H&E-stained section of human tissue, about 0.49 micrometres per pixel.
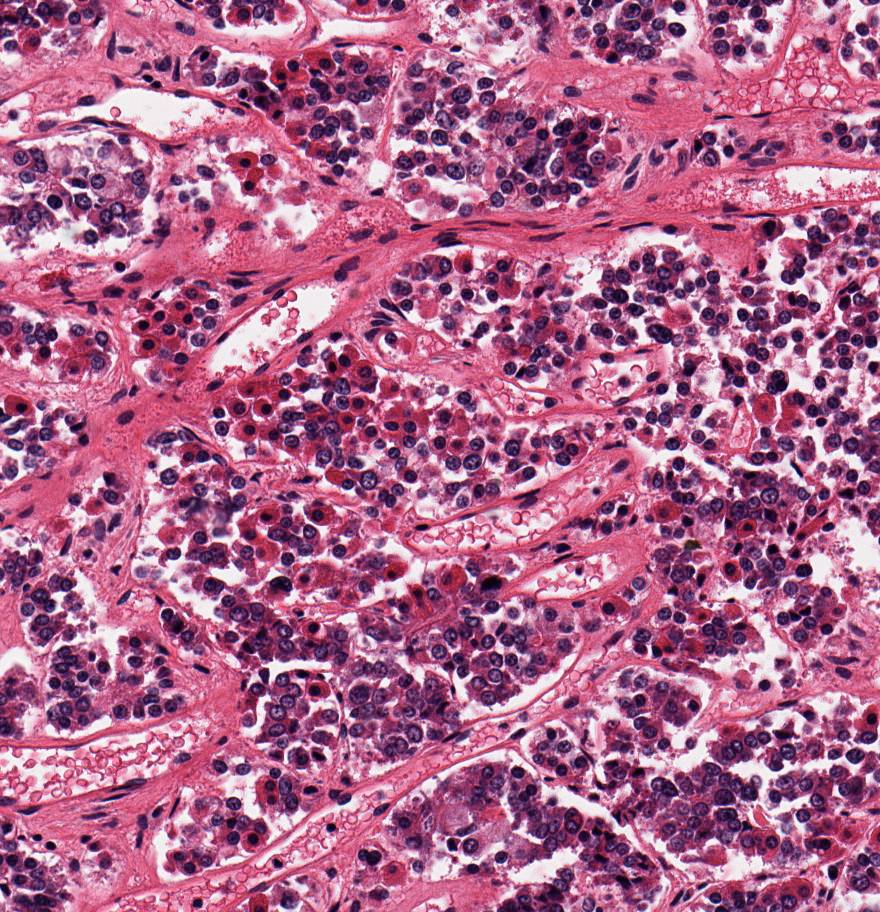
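Pituitary. Cytoplasm: bright red in cells scattered singly and in small groups among cells with pale or purplish cytoplasm. Nuclei of the nested cells: round, fairly uniform in size. Vessels: thin-walled channels filled with red blood cells run between the nests, as at the lower left. Glandular lumens or epithelium-lined ducts: none among the nests.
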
